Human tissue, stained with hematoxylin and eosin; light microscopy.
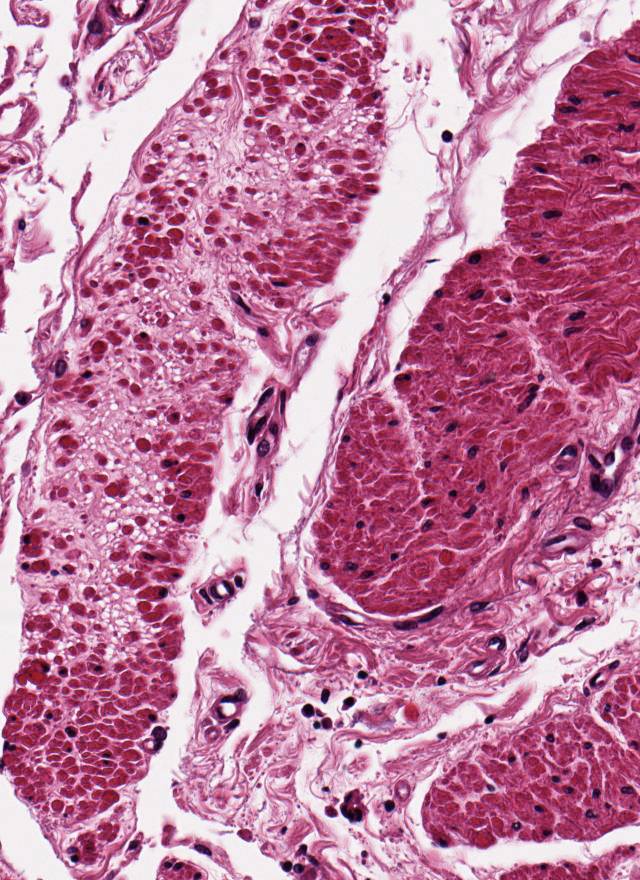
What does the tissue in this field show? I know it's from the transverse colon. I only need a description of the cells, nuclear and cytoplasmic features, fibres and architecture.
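Looking at the upper right bundle, I'd say the muscle cells are cut obliquely, and many of their nuclei are elongated and dark. Between the bundles there's loose, pale pink, wavy collagen with scattered small nuclei. Near the centre, small thin-walled blood vessels sit in that connective tissue. And I can't find epithelium anywhere.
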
